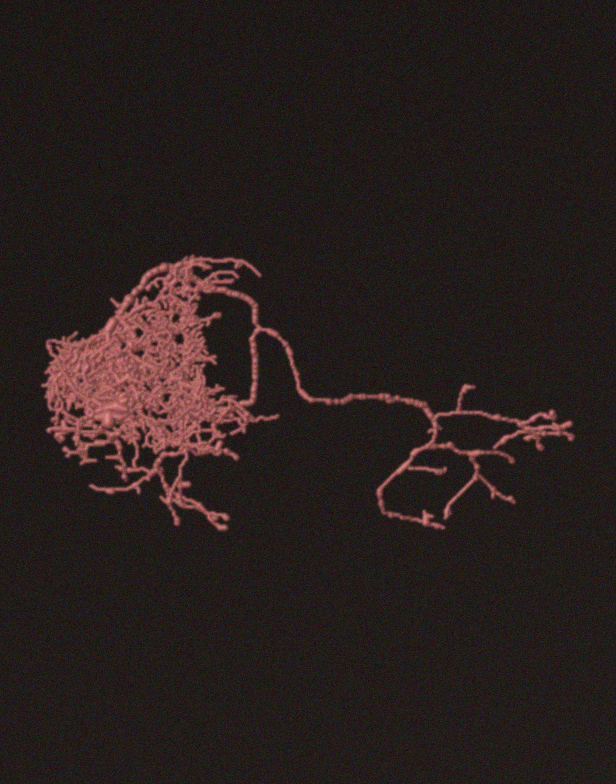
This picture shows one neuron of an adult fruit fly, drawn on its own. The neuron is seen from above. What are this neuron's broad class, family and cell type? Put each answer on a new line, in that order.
central-brain intrinsic neuron
MBON
MBON31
